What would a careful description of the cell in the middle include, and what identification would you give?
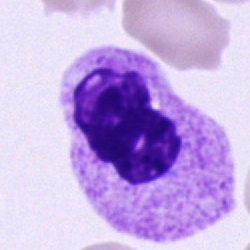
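Start with where the nucleus lies: toward the upper left, so the cytoplasm is widest below and to the right. The chromatin is dark purple and dense, with a few small pale clefts breaking it up, and you can't see any nucleoli. Fine purple granules, like dust, are spread evenly through the cytoplasm. What you have here is a segmented neutrophil.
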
